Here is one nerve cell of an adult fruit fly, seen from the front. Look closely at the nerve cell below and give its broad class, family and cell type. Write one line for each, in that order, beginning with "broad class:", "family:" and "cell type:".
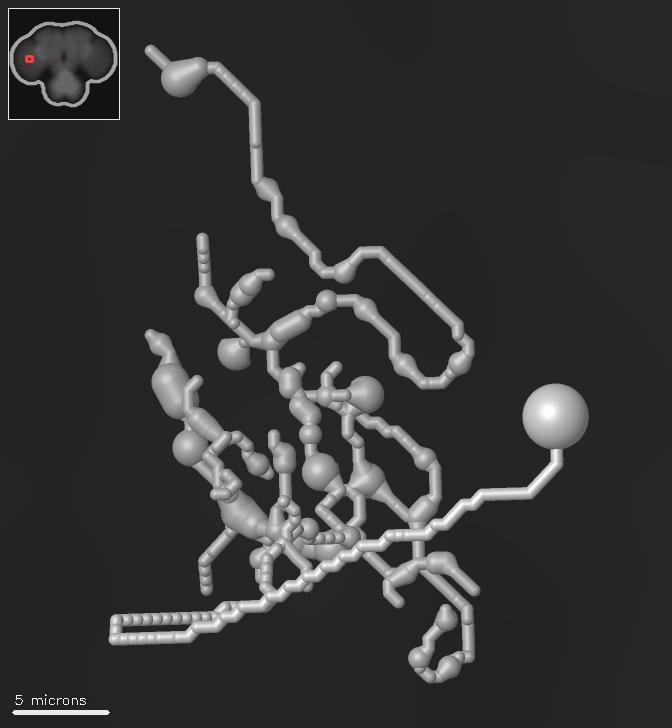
broad class: optic-lobe intrinsic neuron
family: Cm
cell type: Cm1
